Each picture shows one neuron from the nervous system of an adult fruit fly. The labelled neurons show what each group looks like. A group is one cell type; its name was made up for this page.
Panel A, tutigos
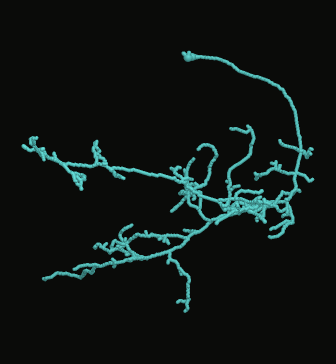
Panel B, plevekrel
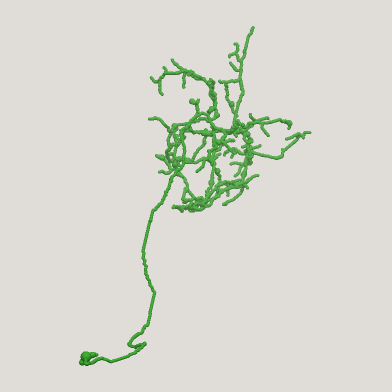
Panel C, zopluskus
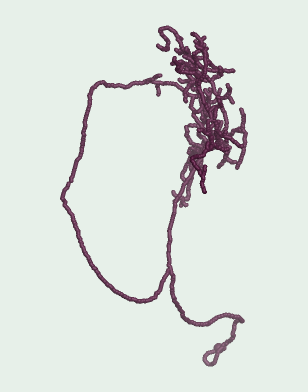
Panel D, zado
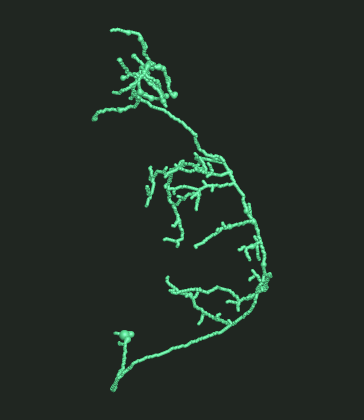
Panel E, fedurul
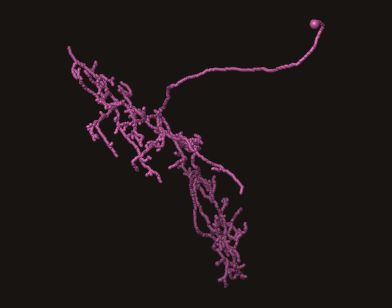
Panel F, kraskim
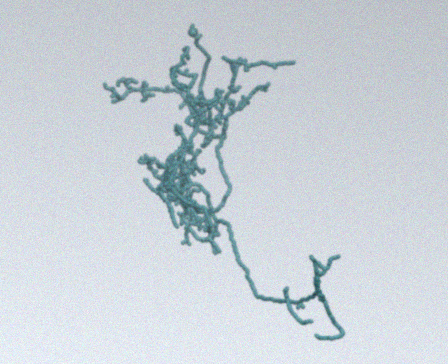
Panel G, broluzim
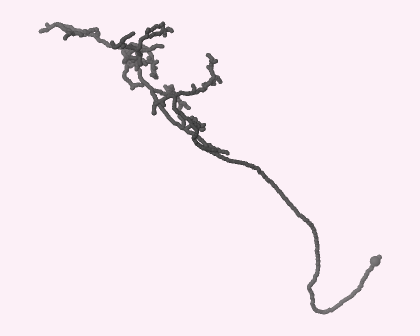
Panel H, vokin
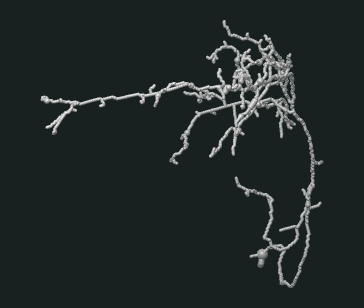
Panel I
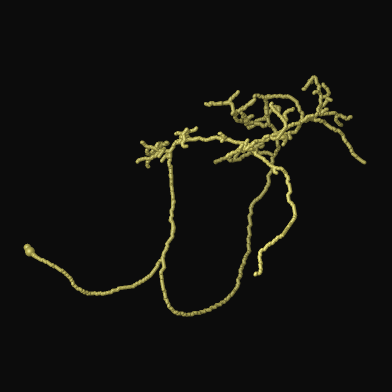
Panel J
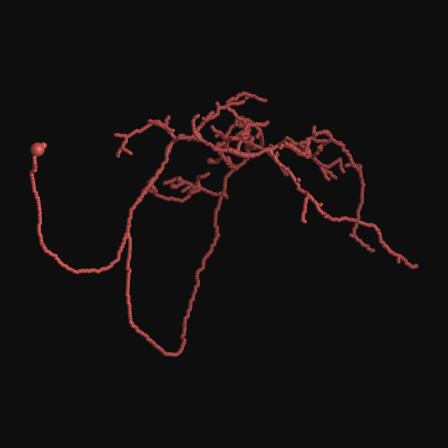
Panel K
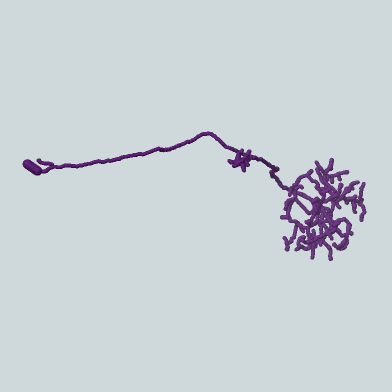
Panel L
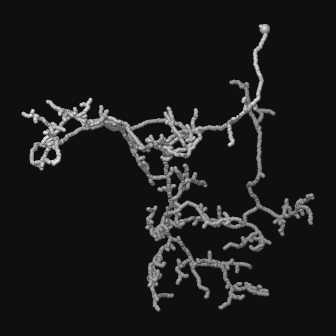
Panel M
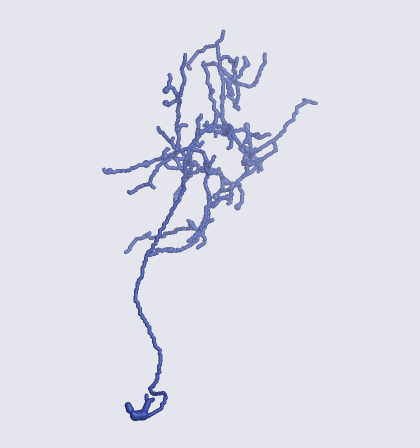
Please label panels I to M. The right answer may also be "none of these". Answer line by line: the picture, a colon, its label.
I: zopluskus
J: zopluskus
K: none of these
L: none of these
M: plevekrel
